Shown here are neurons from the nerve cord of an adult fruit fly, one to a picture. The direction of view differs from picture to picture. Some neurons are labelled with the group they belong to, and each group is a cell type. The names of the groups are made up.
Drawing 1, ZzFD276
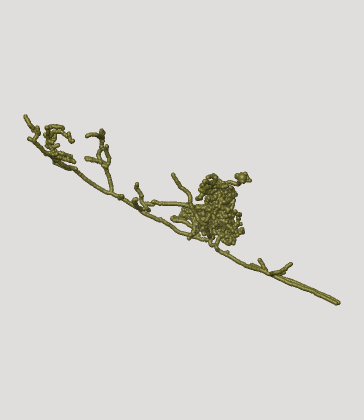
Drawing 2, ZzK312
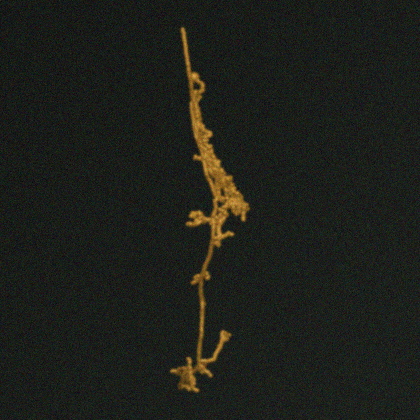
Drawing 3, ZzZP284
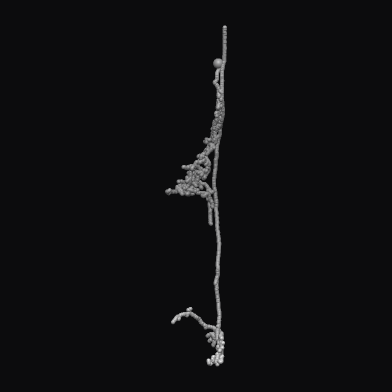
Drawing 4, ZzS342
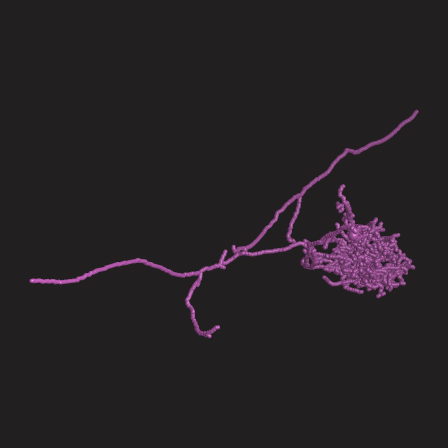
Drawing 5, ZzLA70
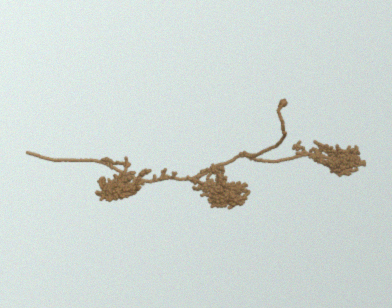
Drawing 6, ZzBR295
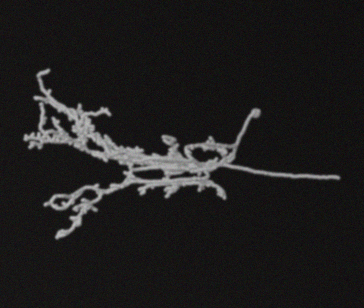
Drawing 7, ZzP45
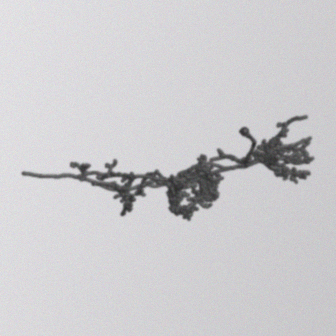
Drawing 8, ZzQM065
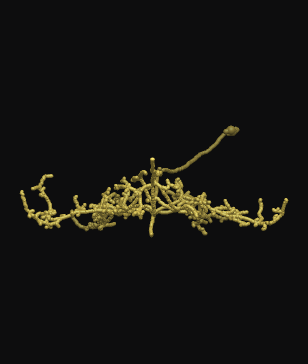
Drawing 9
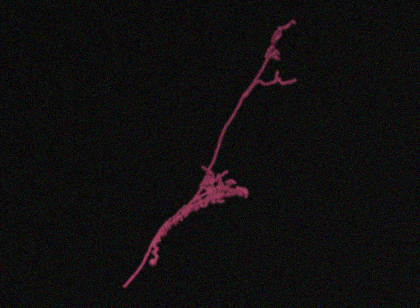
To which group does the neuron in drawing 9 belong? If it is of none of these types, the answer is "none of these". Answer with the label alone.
ZzZP284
